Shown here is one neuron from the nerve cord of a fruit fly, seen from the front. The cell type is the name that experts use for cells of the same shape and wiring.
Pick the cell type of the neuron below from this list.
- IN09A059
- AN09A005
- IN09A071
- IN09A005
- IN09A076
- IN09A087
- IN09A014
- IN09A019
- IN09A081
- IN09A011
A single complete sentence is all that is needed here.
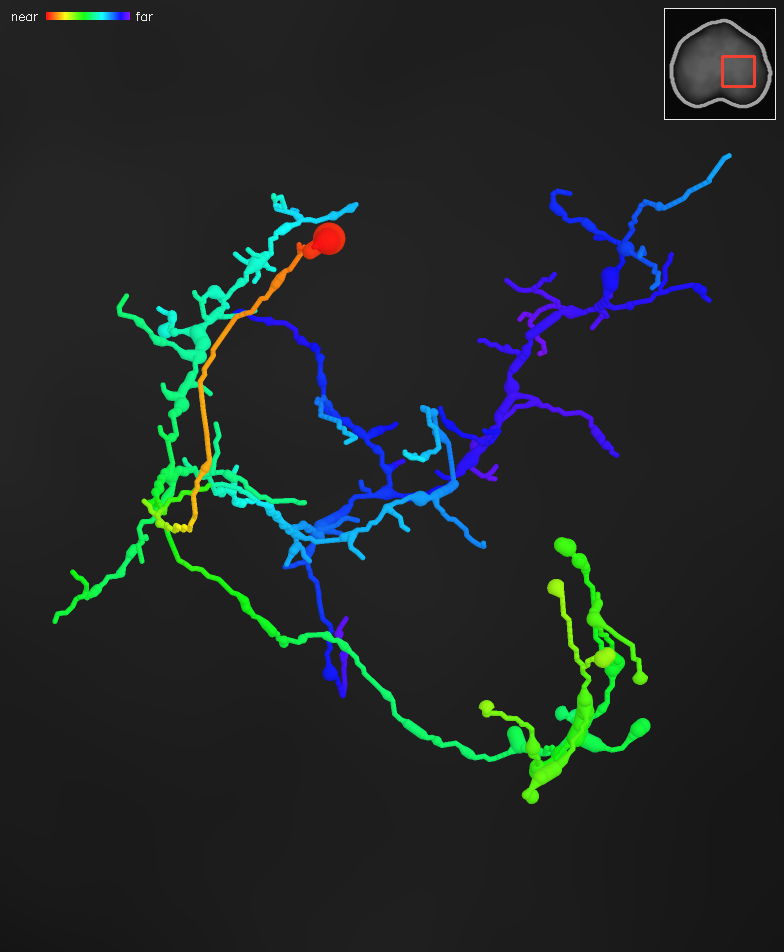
Included in the cell type IN09A076 is this neuron.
